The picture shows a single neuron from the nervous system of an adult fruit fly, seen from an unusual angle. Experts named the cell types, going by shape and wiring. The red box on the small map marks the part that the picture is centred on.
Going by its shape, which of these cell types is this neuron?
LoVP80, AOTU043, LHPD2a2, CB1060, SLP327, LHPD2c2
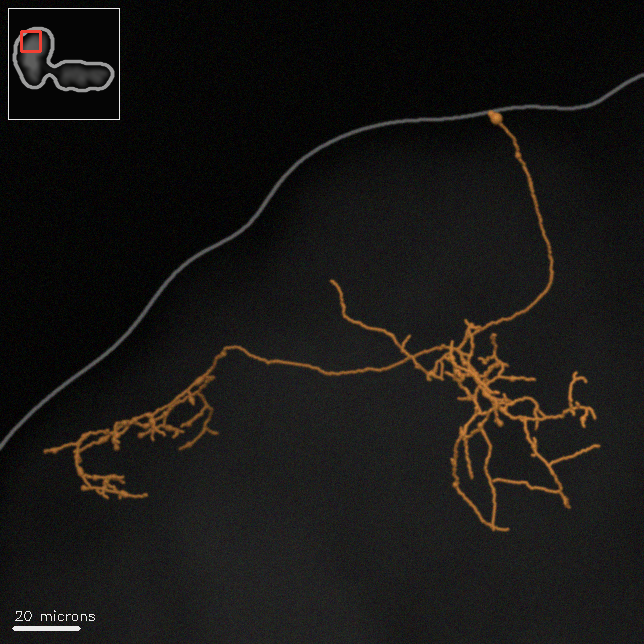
LHPD2c2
